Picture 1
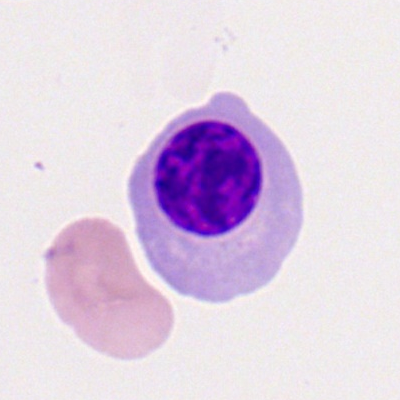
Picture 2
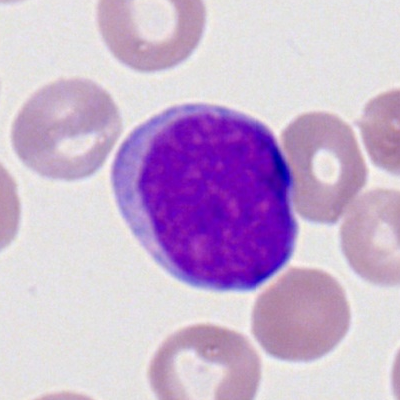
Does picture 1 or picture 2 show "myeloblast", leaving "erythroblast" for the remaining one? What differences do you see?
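Right, the erythroblast is in picture 1 and the myeloblast in picture 2. Looking at the outlines first, the erythroblast is roughly oval but has a small rounded bulge at its top, whereas the myeloblast's outline is smooth and roughly oval. In the erythroblast, the chromatin is dark purple and coarsely clumped, and I can make out no nucleoli.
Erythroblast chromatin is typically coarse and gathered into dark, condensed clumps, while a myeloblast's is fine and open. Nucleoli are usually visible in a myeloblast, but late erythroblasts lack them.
In the myeloblast, what strikes me is how little cytoplasm there is next to the nucleus, and that cytoplasm is pale blue, with neither granules nor vacuoles.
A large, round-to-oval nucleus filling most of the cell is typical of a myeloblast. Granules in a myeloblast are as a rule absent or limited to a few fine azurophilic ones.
Neither cell, then, shows distinct granules in its cytoplasm. Around them, a single red cell touches the erythroblast at its lower left, while red cells lie about the myeloblast without overlapping it.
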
